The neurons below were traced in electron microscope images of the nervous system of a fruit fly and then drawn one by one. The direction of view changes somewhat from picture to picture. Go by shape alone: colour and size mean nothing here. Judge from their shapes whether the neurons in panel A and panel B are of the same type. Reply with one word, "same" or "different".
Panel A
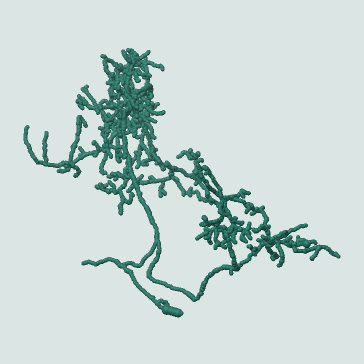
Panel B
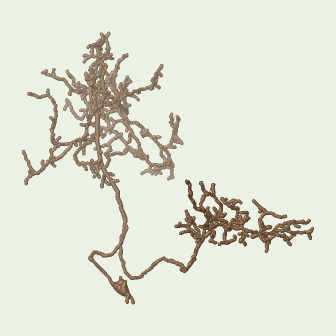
same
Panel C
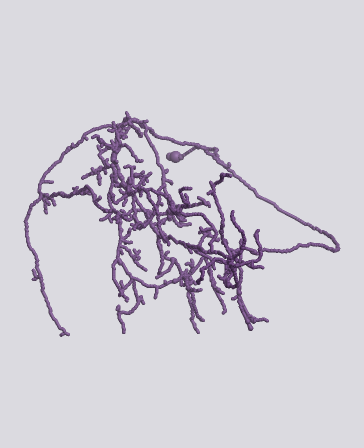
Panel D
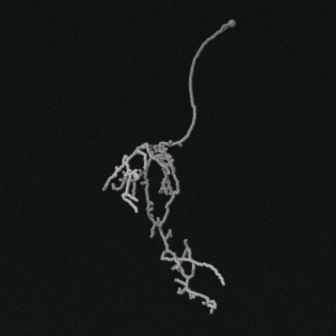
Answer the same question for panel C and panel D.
different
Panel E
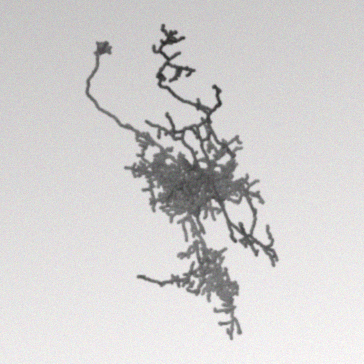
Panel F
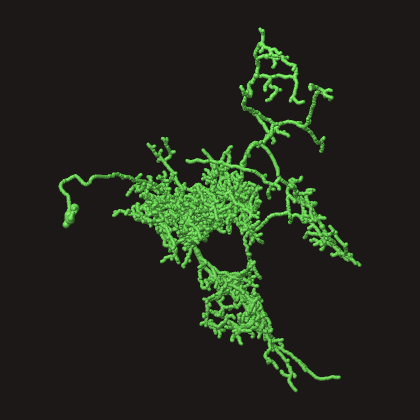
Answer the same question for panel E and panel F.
same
